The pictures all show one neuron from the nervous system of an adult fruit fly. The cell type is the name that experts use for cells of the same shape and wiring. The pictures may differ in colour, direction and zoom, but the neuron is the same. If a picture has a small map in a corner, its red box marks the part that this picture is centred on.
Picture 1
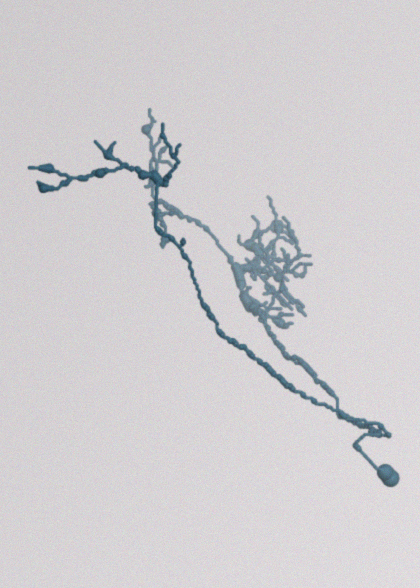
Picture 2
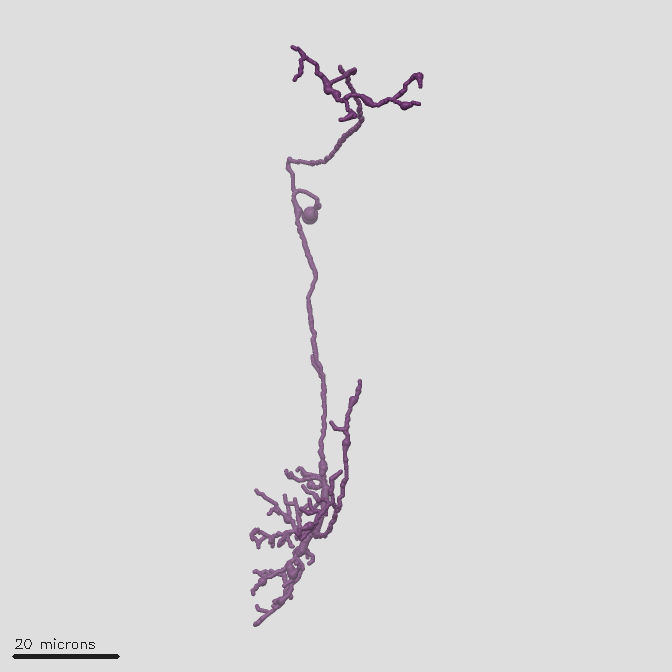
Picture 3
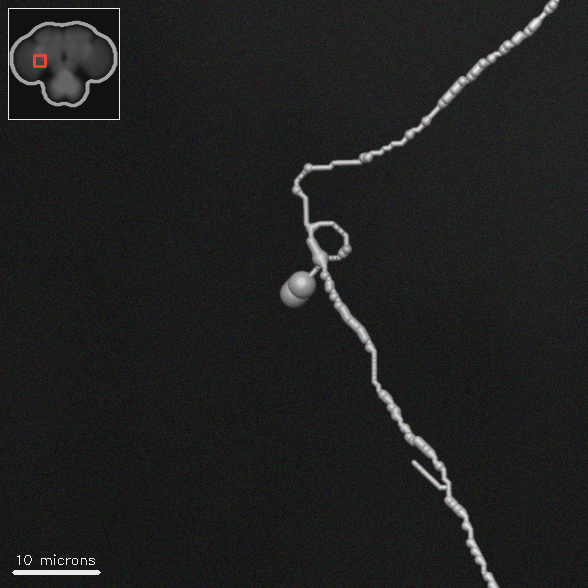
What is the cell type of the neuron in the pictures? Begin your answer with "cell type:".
cell type: LLPC2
